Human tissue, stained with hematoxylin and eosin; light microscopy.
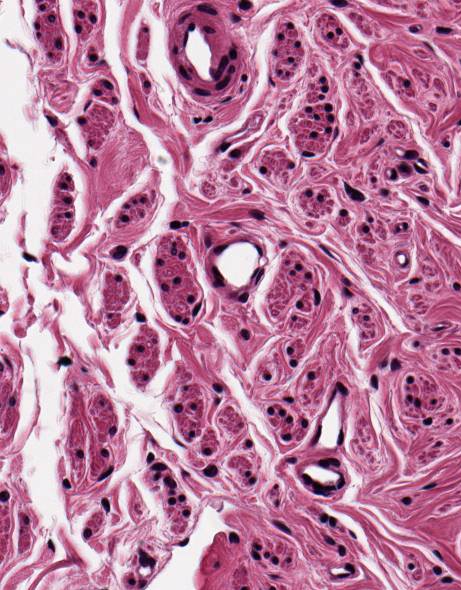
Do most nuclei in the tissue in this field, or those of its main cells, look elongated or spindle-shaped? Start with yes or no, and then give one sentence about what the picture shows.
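No. The nuclei within the bundles are small, round and dark, and are scattered through each bundle.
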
